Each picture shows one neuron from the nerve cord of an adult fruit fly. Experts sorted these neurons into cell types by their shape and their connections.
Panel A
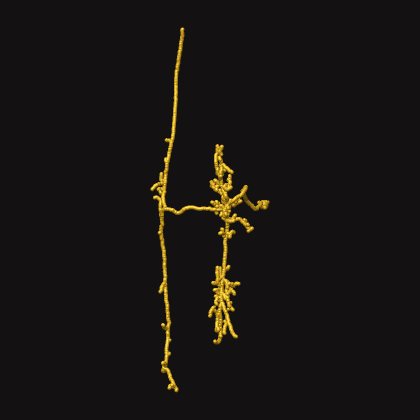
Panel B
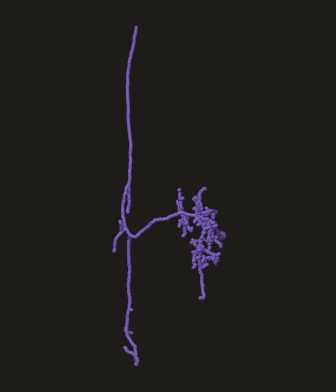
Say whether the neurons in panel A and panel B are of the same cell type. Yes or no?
no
